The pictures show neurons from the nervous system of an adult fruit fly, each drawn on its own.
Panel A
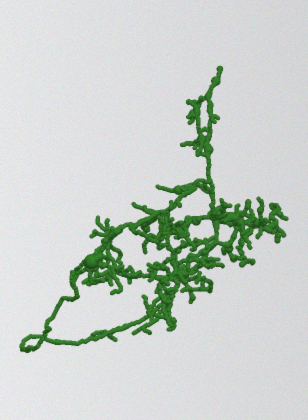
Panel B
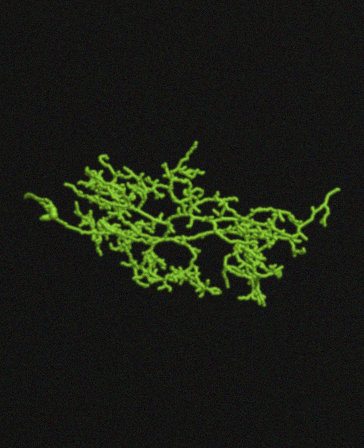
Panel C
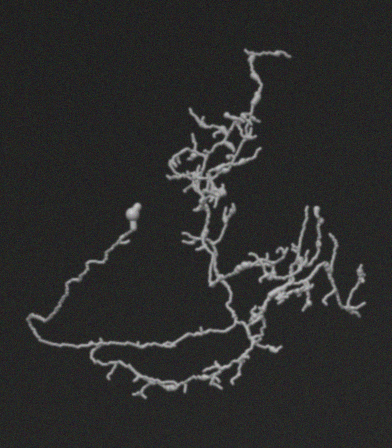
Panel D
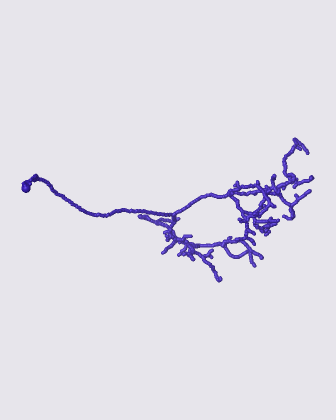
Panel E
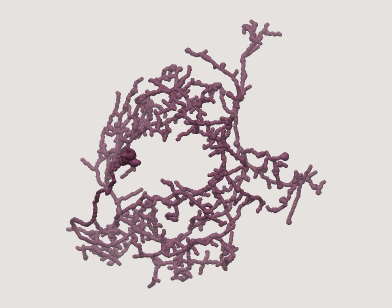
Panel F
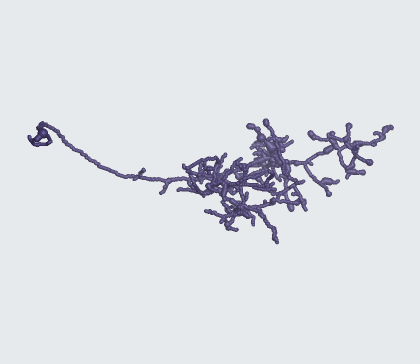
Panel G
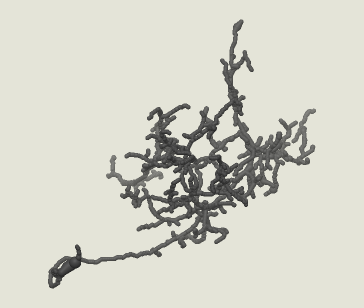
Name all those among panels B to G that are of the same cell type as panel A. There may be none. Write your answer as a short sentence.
Panel F and panel G are of the same cell type.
